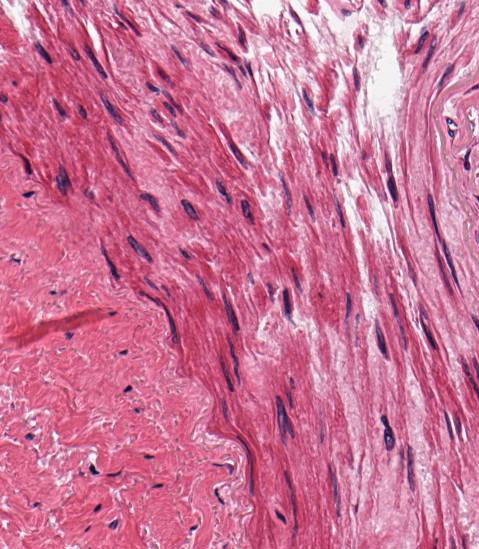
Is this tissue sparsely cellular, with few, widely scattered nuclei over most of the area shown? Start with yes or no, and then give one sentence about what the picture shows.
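No. Most of the field is taken up by closely packed bundles of spindle cells, with a paler, less cellular area at the lower left.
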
